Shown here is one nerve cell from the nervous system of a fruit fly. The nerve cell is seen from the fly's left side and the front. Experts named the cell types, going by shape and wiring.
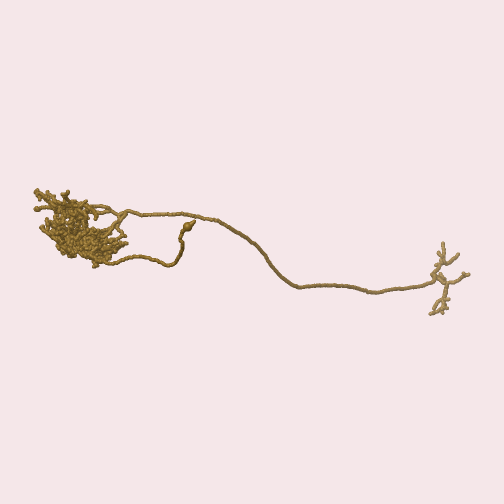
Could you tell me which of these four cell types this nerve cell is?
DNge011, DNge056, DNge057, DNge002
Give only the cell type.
DNge057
